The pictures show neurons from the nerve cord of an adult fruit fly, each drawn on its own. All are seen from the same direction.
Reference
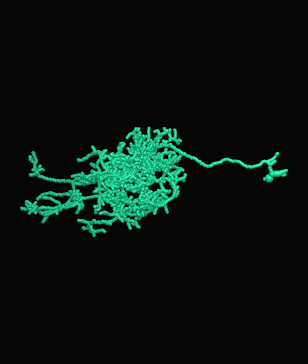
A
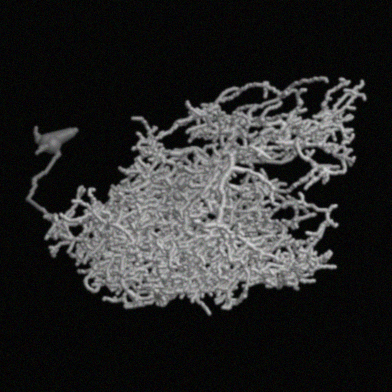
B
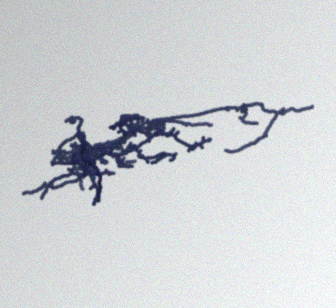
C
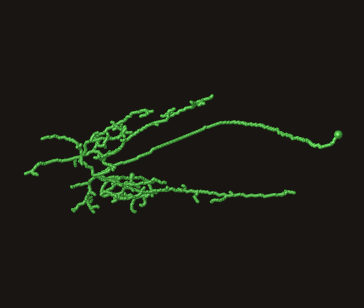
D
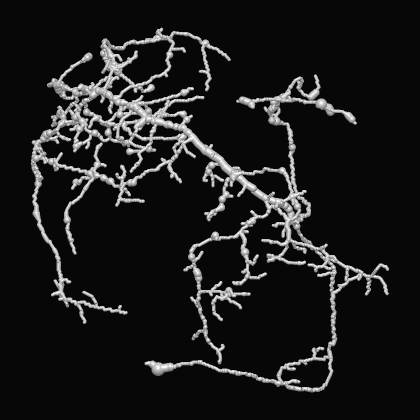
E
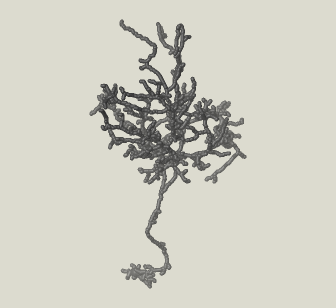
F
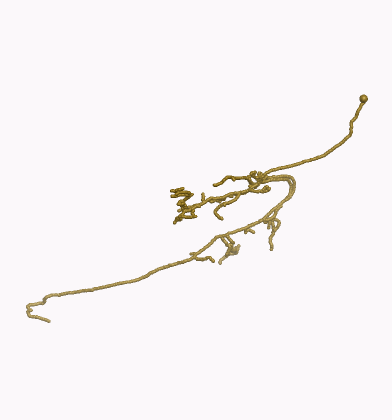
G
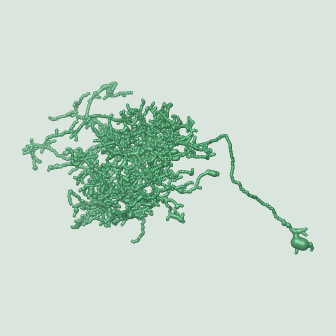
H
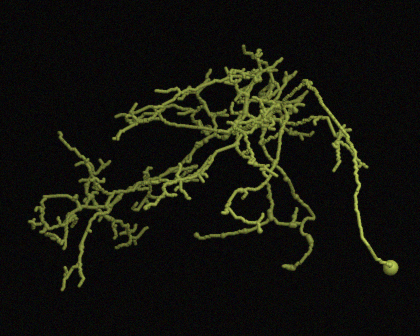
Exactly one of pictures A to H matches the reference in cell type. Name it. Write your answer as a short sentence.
The neuron in picture G is of the same cell type.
